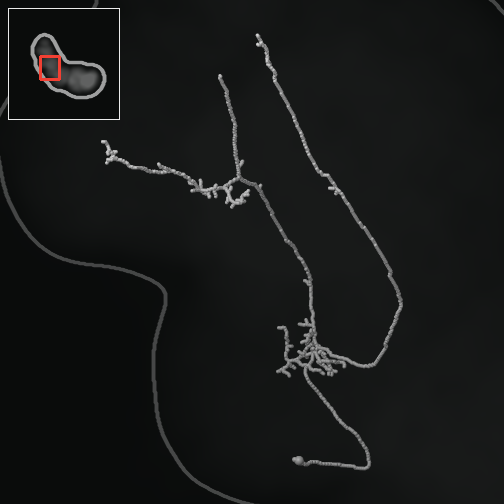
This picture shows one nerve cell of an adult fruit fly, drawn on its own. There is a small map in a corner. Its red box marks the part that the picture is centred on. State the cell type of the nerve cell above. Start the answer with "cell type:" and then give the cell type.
cell type: IN10B057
